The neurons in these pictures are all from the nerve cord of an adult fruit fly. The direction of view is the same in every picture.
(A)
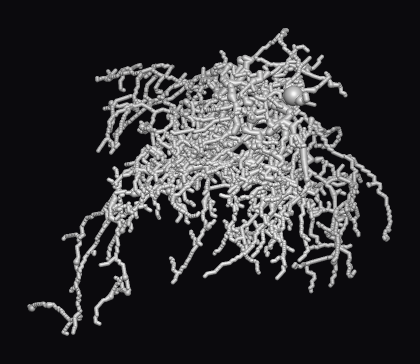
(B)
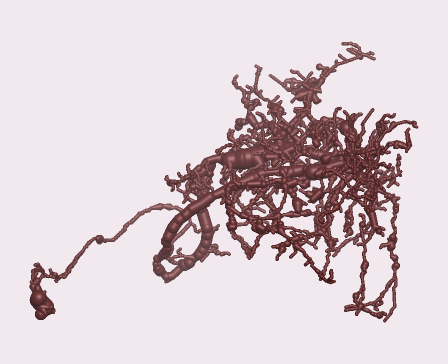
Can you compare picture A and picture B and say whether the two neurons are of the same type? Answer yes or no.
yes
